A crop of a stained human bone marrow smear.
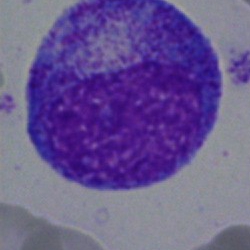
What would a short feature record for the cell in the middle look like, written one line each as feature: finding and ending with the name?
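Outline: round and smooth, I see.
Nucleus: down in the lower part of the cell.
Cytoplasm: most of it lies above the nucleus, I note.
Rim: stained a deep blue.
Vacuoles: none that I can find.
Name: promyelocyte.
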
